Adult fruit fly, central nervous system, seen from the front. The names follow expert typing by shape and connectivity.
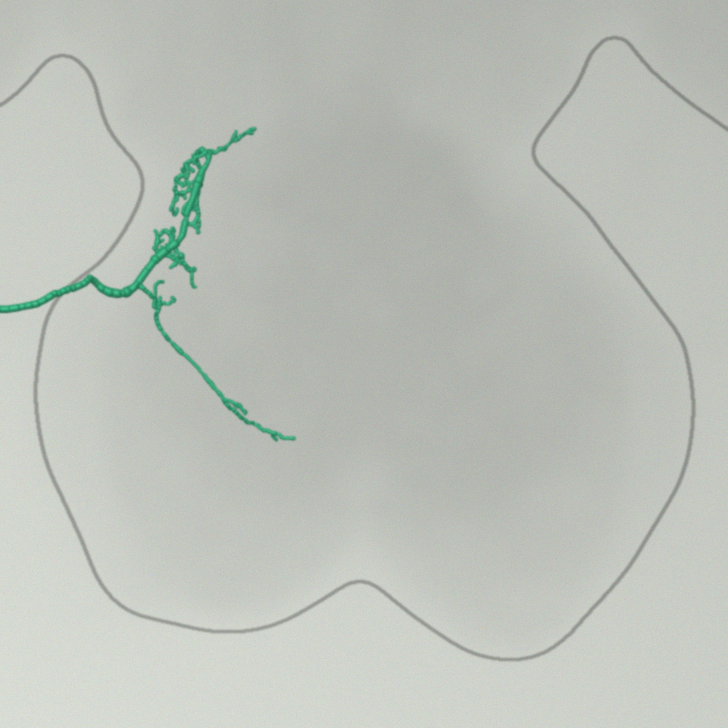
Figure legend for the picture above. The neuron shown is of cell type: SNpp38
